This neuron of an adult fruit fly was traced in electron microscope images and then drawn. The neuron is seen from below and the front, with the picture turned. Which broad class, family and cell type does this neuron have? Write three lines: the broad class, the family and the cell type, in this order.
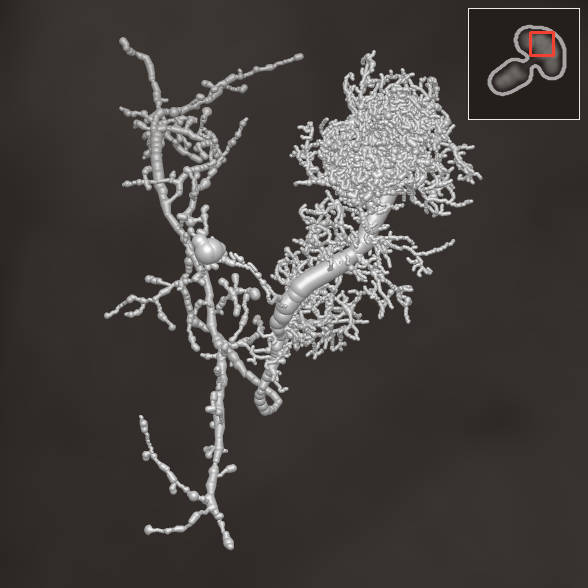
central-brain intrinsic neuron
class ALPN
MZ_lv2PN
